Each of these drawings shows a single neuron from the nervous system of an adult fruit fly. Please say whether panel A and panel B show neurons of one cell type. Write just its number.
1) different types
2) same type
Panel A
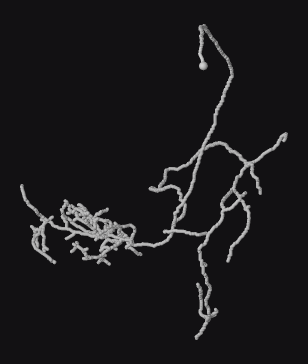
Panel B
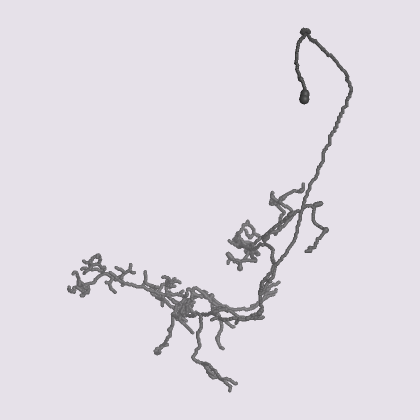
1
